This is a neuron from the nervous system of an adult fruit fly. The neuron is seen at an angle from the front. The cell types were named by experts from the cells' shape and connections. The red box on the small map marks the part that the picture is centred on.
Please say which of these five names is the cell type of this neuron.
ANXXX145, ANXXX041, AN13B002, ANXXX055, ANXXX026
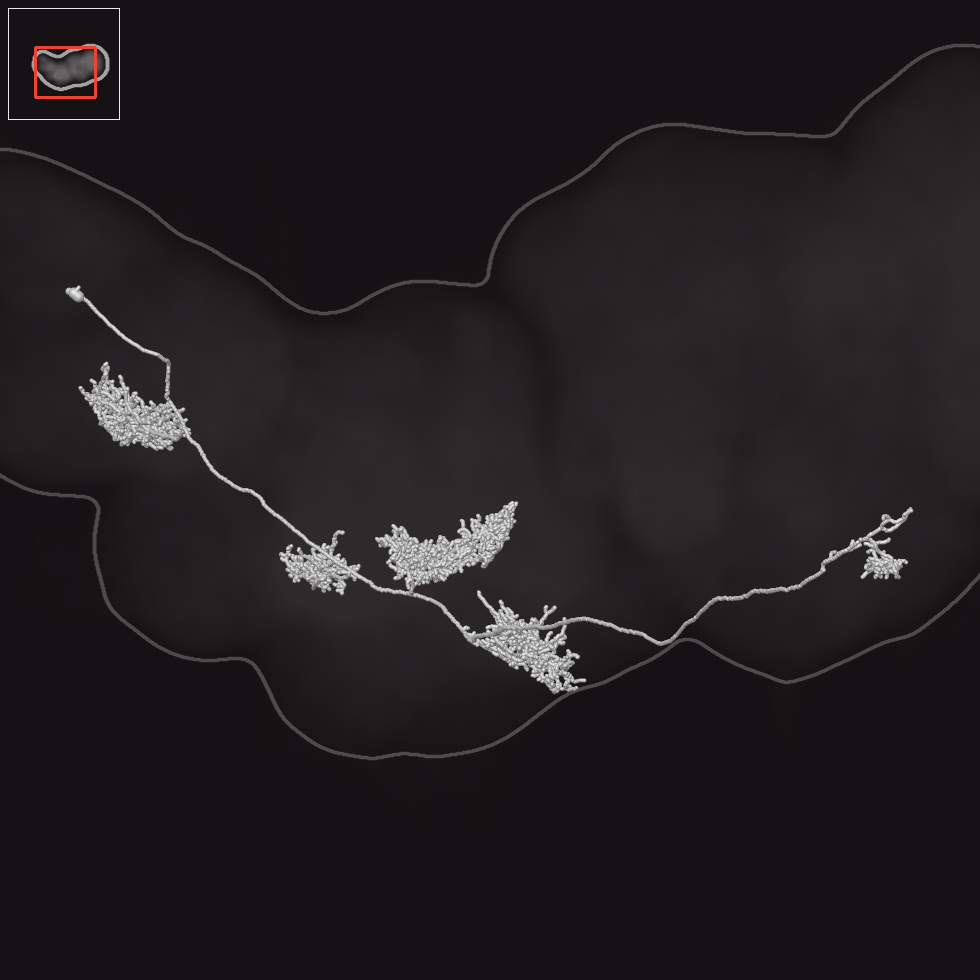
AN13B002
